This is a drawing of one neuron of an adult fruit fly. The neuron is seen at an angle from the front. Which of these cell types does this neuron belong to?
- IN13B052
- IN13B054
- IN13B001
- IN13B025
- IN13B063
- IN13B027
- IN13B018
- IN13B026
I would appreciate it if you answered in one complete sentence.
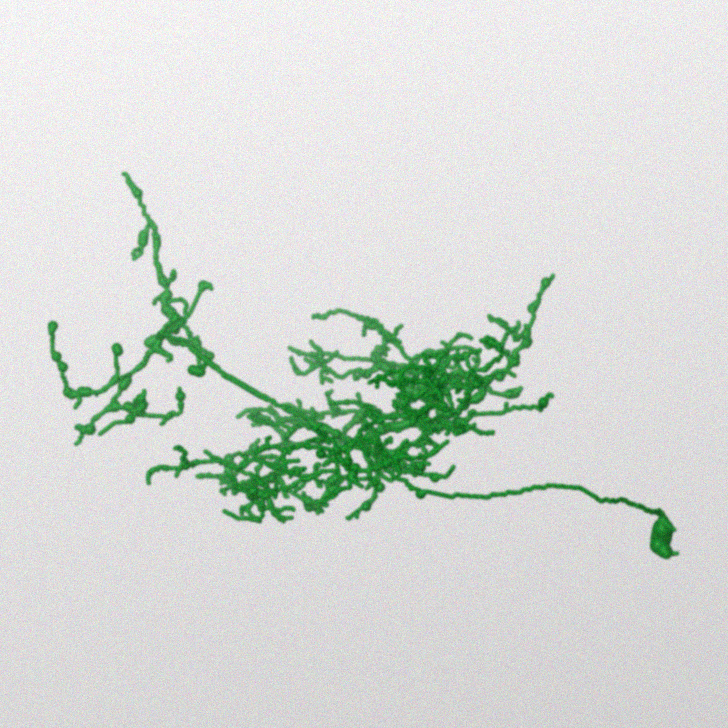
Classified by cell type, this neuron is IN13B025.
